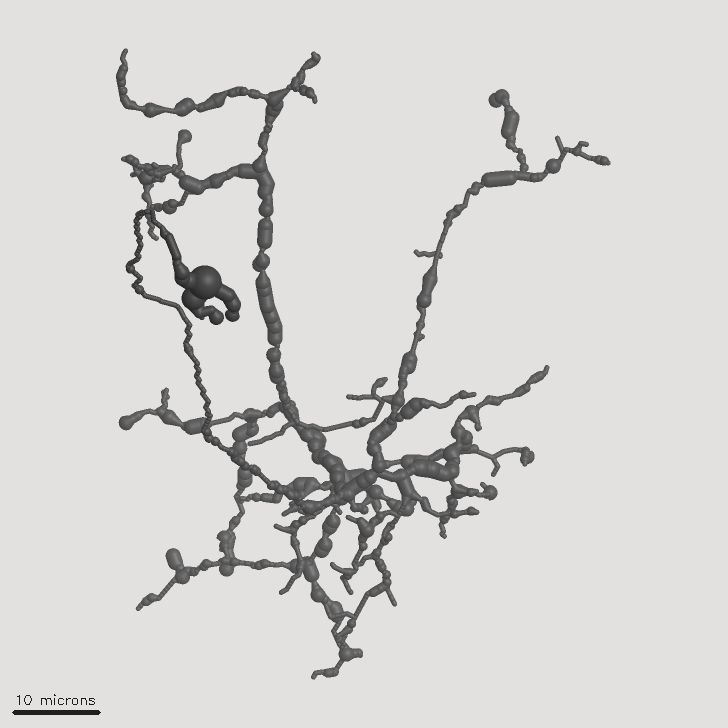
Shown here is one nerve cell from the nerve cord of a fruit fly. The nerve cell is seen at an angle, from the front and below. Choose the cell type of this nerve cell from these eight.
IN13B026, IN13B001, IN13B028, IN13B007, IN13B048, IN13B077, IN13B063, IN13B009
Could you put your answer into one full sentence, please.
Cell type IN13B063 is what this nerve cell is.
